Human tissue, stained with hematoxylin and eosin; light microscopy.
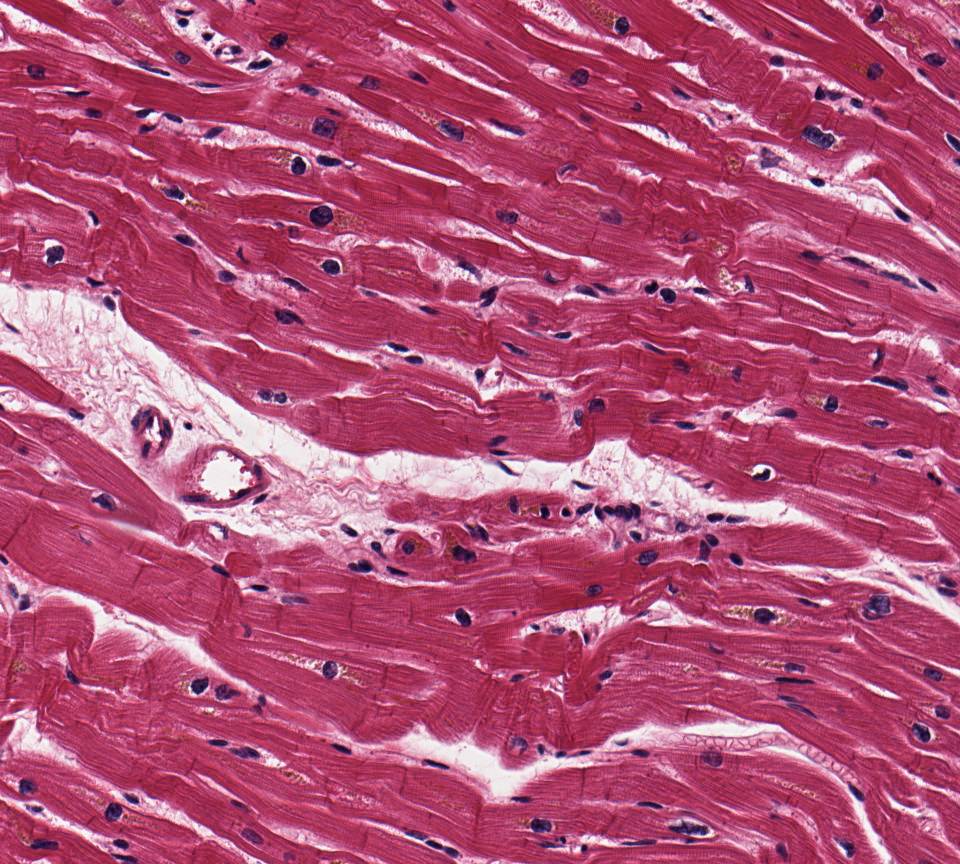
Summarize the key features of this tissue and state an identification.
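Long pink muscle fibres fill the field, running obliquely from upper left to lower right. They show fine transverse cross-striations. They branch and join neighbouring fibres. Fine golden-brown granules gather at the ends of many nuclei. This is the left ventricle of the heart.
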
